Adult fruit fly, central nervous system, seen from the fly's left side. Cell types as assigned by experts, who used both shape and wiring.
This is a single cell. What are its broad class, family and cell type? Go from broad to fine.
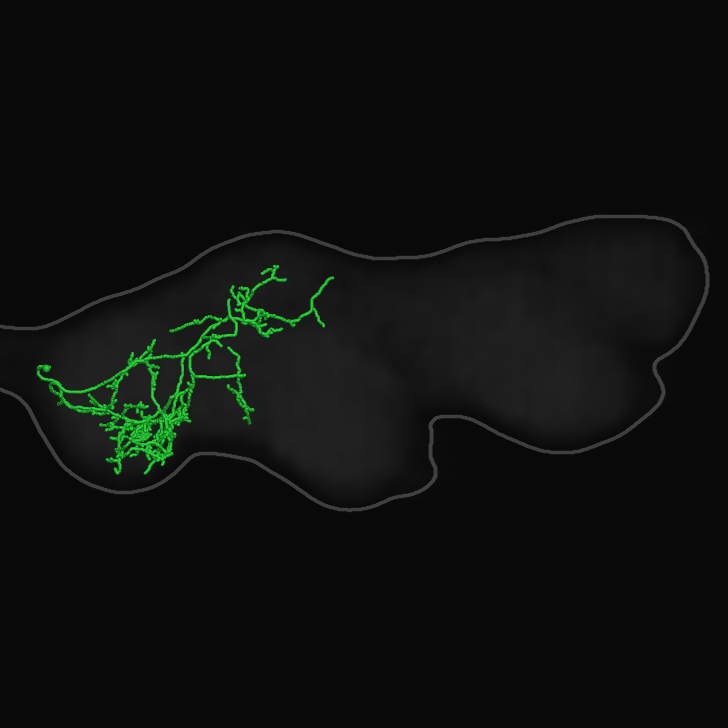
nerve-cord intrinsic neuron; hemilineage 01A; IN01A024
